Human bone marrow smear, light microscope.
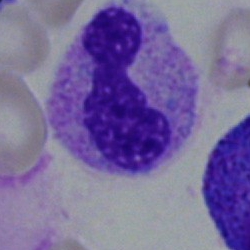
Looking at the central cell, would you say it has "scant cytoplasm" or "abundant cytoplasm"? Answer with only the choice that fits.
Abundant cytoplasm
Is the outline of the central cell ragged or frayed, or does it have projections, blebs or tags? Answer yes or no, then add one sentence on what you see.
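No. The cell outline is roughly round with a smooth edge.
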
